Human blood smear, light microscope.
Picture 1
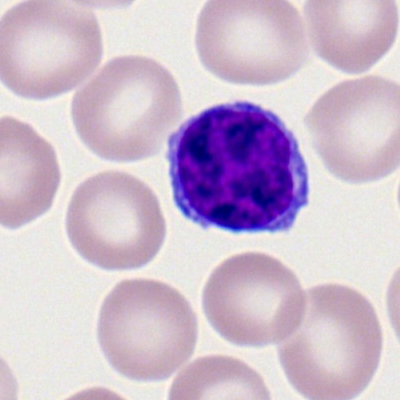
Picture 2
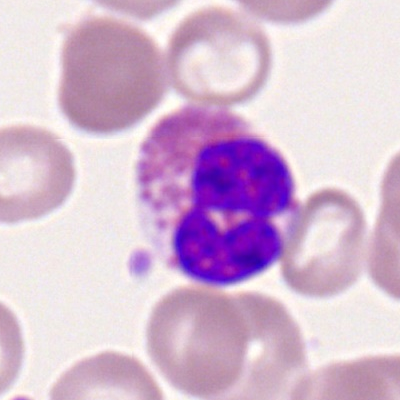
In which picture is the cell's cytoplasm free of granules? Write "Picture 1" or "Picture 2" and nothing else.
Picture 1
